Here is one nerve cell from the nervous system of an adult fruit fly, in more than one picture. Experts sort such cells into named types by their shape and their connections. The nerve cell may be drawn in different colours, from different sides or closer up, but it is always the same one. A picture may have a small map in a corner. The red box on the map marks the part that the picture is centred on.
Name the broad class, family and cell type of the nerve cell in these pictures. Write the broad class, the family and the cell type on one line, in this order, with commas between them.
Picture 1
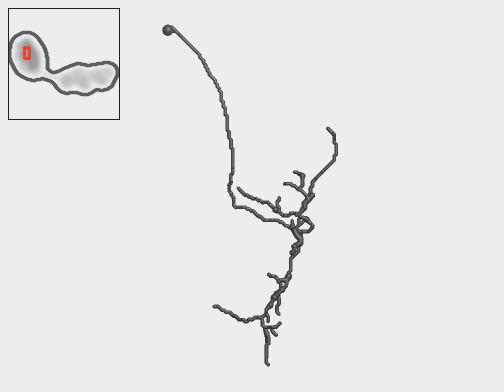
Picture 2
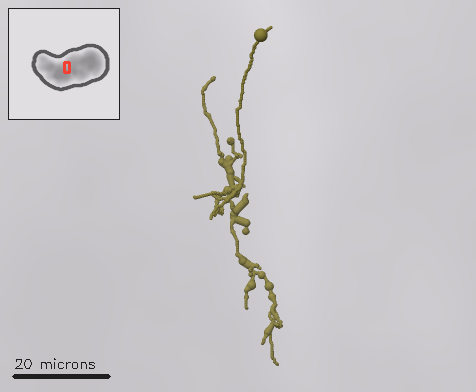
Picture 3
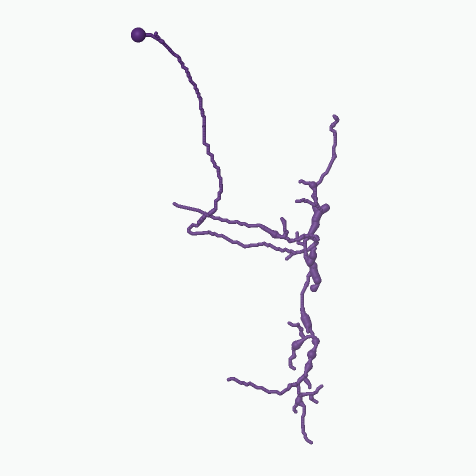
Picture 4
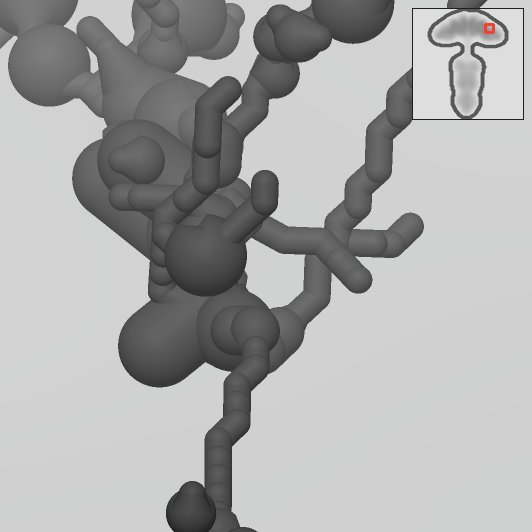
optic-lobe intrinsic neuron, Dm, Dm-DRA2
